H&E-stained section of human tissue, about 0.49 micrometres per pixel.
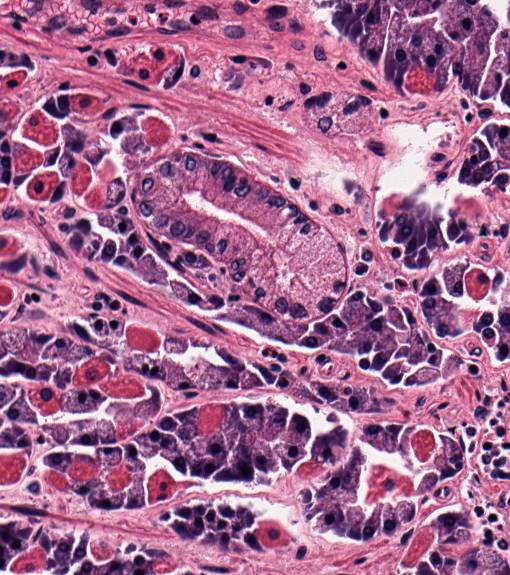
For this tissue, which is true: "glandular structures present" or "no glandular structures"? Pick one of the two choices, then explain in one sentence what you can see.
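Glandular structures present. Most of the field is filled by small clusters of glandular cells separated by strands of pink fibrous stroma, with one larger elongated pale gland near the centre.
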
